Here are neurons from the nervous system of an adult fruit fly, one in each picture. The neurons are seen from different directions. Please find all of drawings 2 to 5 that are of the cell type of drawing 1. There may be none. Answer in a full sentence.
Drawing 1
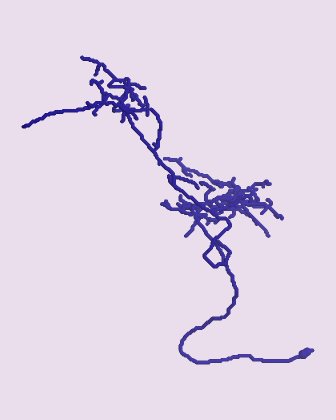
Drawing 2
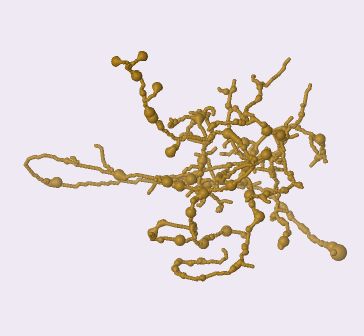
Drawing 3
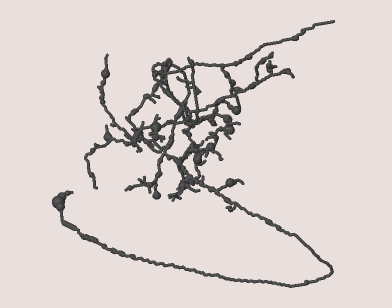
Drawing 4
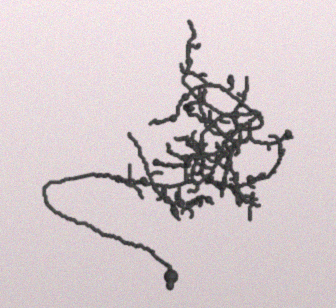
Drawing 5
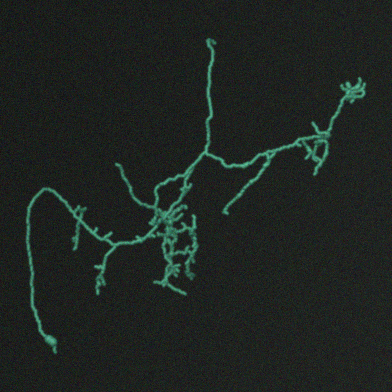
Drawing 5 is of the same cell type.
